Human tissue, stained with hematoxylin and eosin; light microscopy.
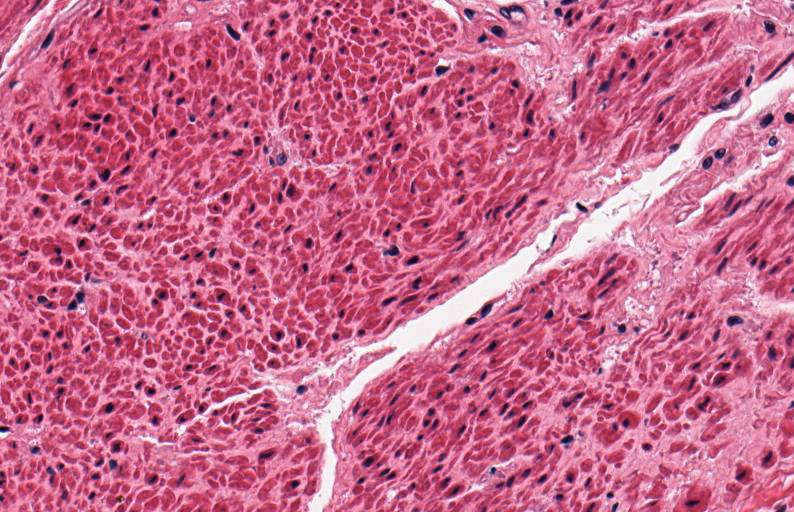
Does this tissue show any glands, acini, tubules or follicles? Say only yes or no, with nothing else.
No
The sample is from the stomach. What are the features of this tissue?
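Here, bundles of smooth muscle are divided by thin strands of pale connective tissue. In the large upper left bundle the cells are cut across, giving closely packed rounded to polygonal profiles with deep red-pink cytoplasm. Notice, only a minority hold a small dark nucleus.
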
